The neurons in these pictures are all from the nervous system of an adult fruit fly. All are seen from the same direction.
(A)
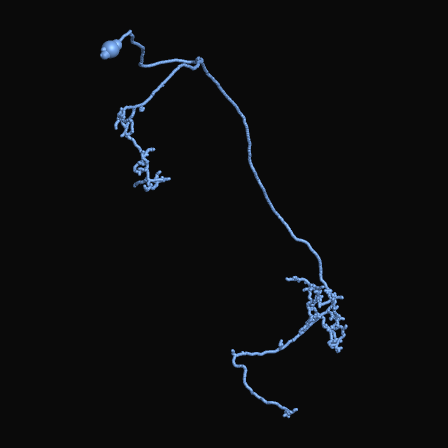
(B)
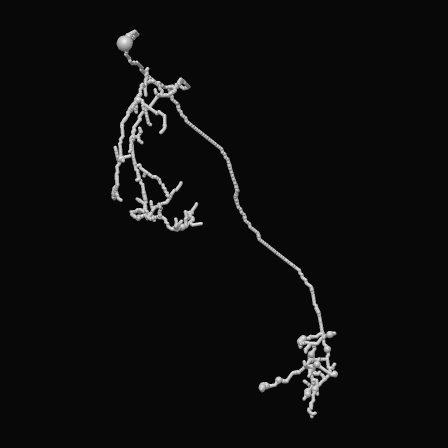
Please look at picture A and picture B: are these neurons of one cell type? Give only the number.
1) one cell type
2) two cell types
1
